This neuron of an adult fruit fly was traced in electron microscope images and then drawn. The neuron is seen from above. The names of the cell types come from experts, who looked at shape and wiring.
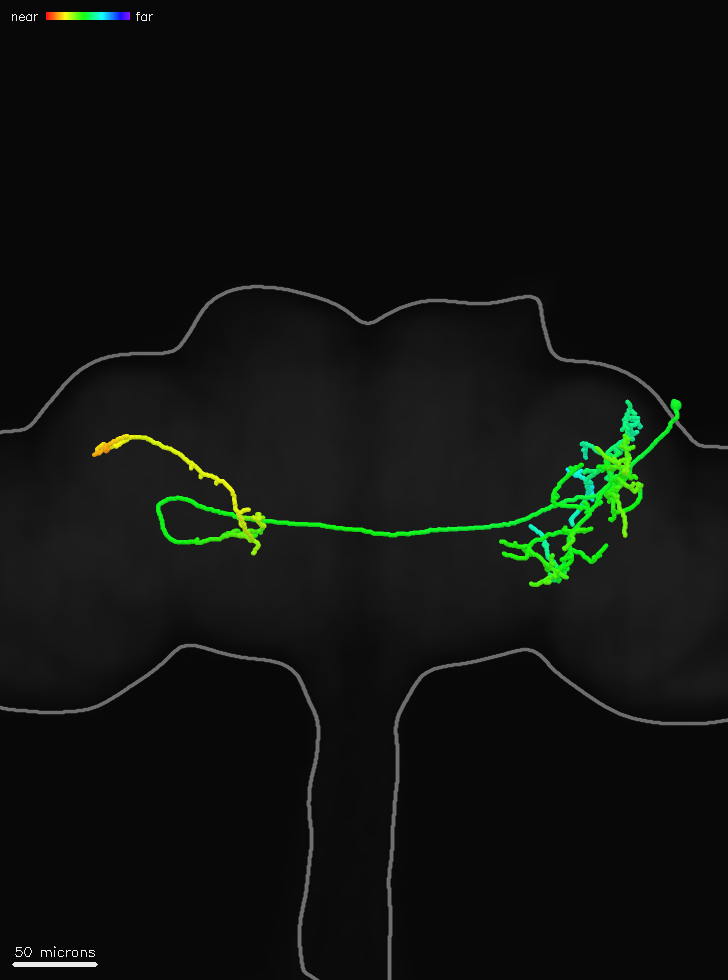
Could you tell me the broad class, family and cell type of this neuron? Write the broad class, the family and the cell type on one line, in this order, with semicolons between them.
central-brain intrinsic neuron; hemilineage VLPl&d1_lateral; PVLP063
